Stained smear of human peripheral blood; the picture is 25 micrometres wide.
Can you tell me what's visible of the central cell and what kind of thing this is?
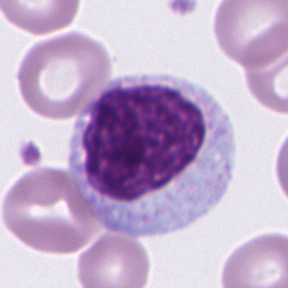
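Outline roughly round and smooth. Nucleus a single mass, no separate lobes. Chromatin clumped into darker patches separated by paler strands. No distinct nucleoli. Metamyelocyte.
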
